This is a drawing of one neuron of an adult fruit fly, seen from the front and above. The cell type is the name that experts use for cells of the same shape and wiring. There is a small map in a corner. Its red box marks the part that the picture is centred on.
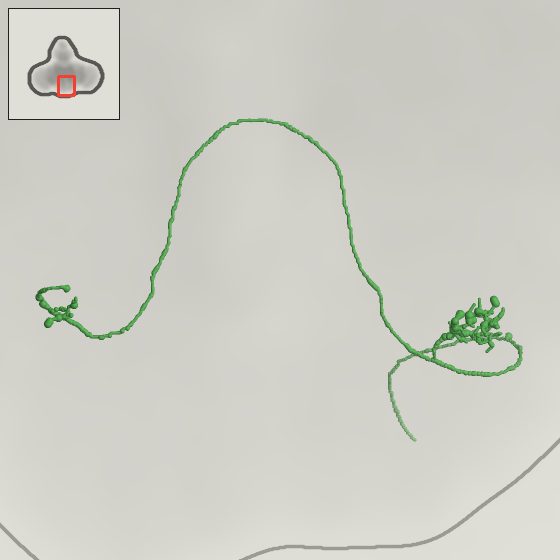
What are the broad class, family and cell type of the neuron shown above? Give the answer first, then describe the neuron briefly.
Its broad class is sensory neuron entering the brain. The name of its family is class olfactory. It is of cell type ORN_VC2. The drawing shows no cell body. As drawn here it is wider than it is tall.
